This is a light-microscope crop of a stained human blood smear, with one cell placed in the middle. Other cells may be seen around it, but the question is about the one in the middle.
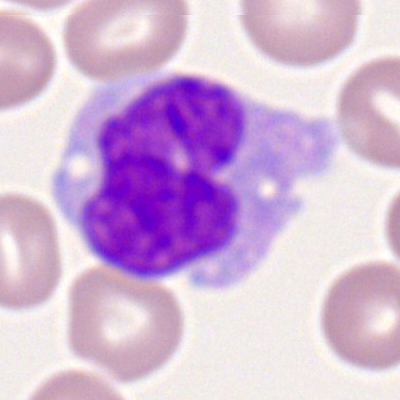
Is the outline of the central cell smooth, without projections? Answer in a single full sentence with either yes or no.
No, along its edge the cell is rough, not smooth.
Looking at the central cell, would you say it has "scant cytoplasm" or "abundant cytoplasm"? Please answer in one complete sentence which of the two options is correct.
The cell's cytoplasm around its nucleus is ample.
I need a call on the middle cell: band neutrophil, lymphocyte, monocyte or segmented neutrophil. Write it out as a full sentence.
The target cell in the middle of the crop is a monocyte.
